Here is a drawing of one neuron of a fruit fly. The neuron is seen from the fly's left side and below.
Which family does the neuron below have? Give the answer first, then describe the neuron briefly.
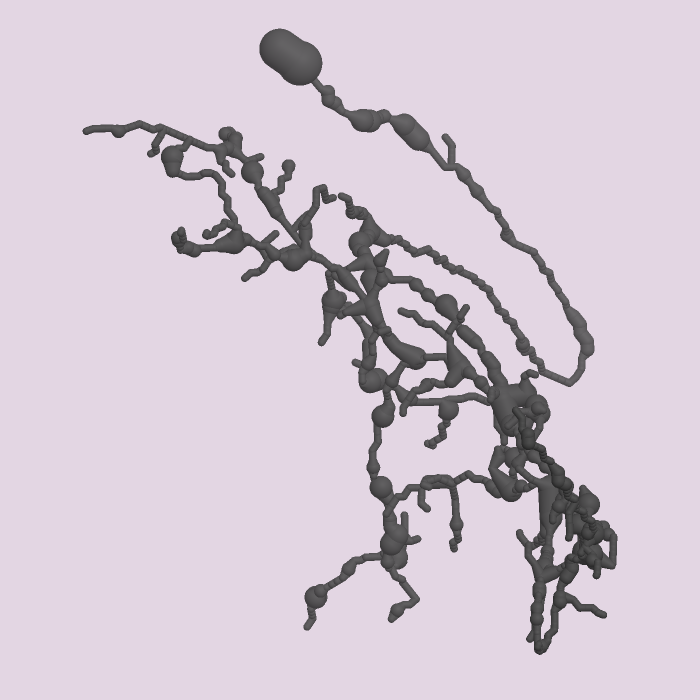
Its family is hemilineage LHd2. Its broad class is central-brain intrinsic neuron. The cell body is at the top of the picture. Dozens of branch ends can be seen.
